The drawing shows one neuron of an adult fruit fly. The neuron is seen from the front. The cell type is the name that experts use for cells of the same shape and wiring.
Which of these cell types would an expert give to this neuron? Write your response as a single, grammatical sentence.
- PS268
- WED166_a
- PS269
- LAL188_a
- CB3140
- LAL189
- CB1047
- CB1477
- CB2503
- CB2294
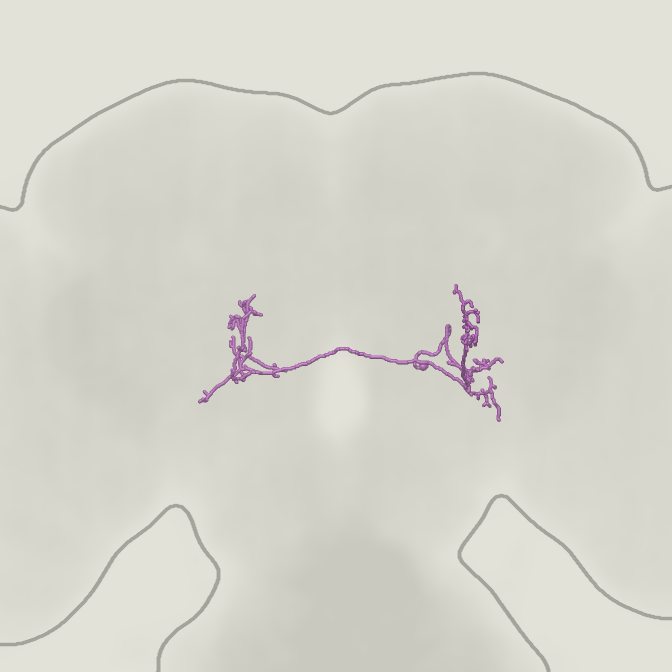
It is CB2294 that is the cell type of the neuron.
